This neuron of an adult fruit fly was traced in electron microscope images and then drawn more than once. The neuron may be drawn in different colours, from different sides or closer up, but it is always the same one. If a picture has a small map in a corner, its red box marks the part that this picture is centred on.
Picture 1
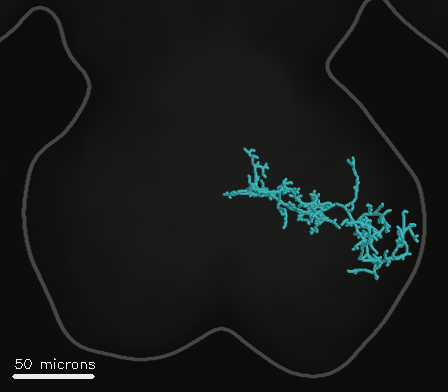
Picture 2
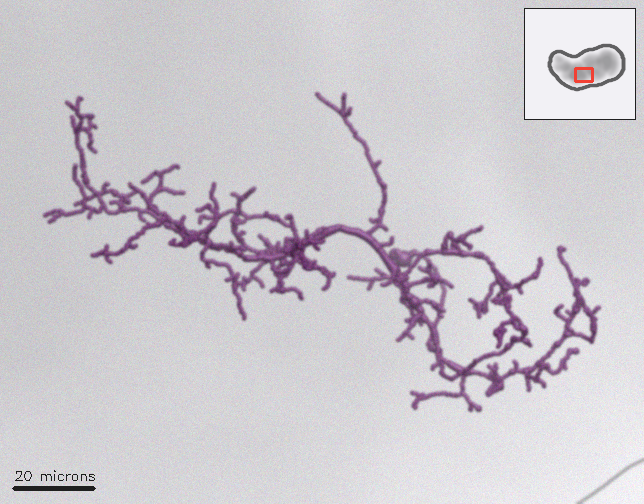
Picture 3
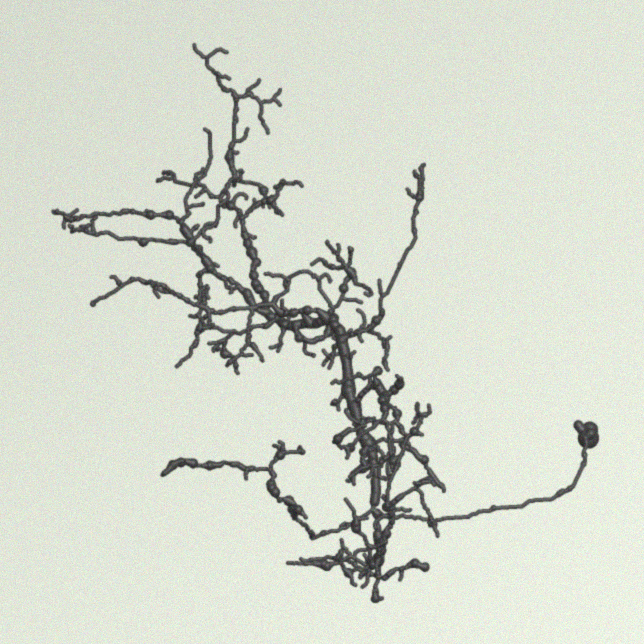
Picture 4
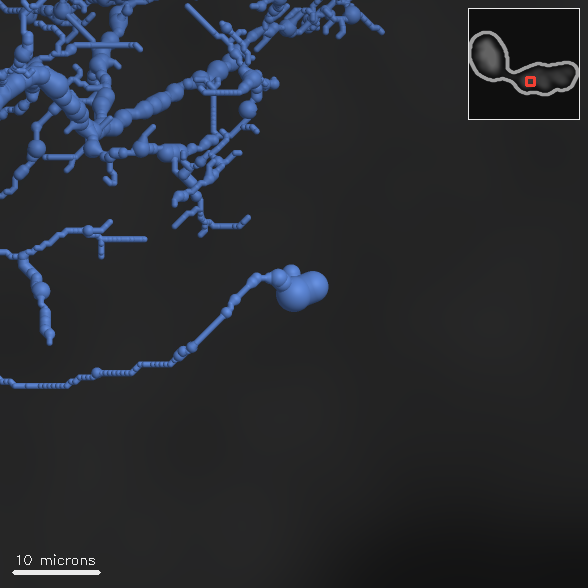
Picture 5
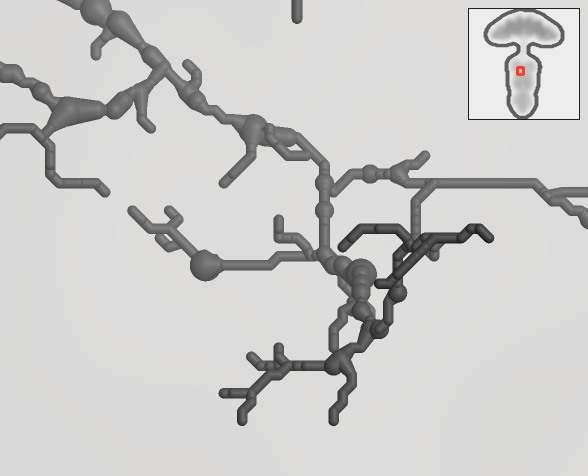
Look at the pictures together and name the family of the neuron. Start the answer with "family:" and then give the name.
family: hemilineage 20A.22A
